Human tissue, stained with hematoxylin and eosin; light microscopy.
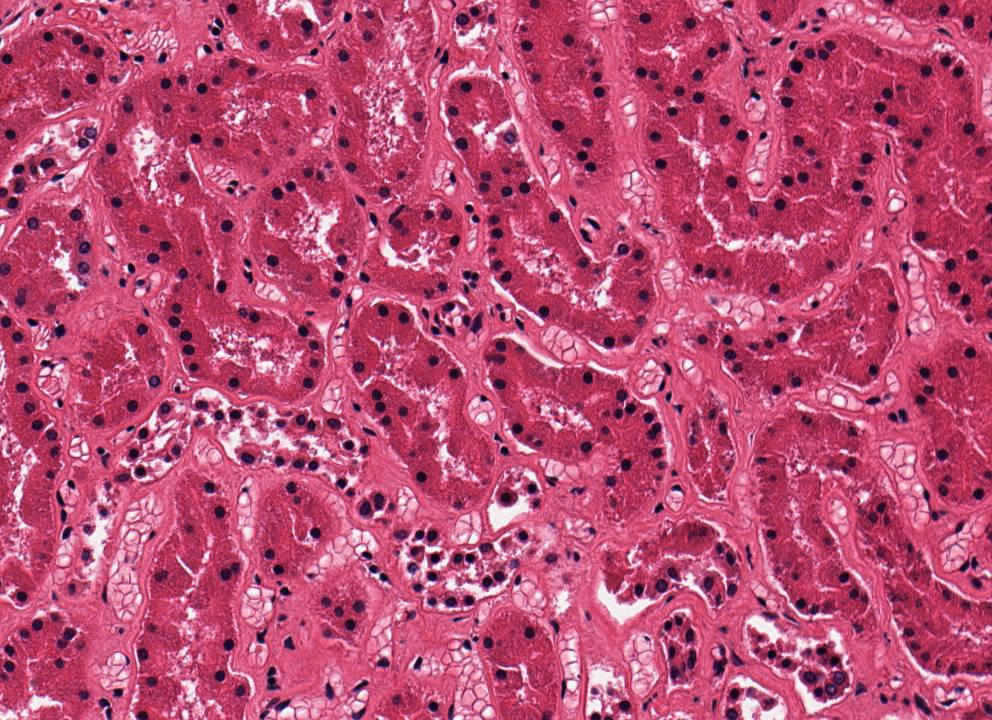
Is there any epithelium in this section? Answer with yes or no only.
Yes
